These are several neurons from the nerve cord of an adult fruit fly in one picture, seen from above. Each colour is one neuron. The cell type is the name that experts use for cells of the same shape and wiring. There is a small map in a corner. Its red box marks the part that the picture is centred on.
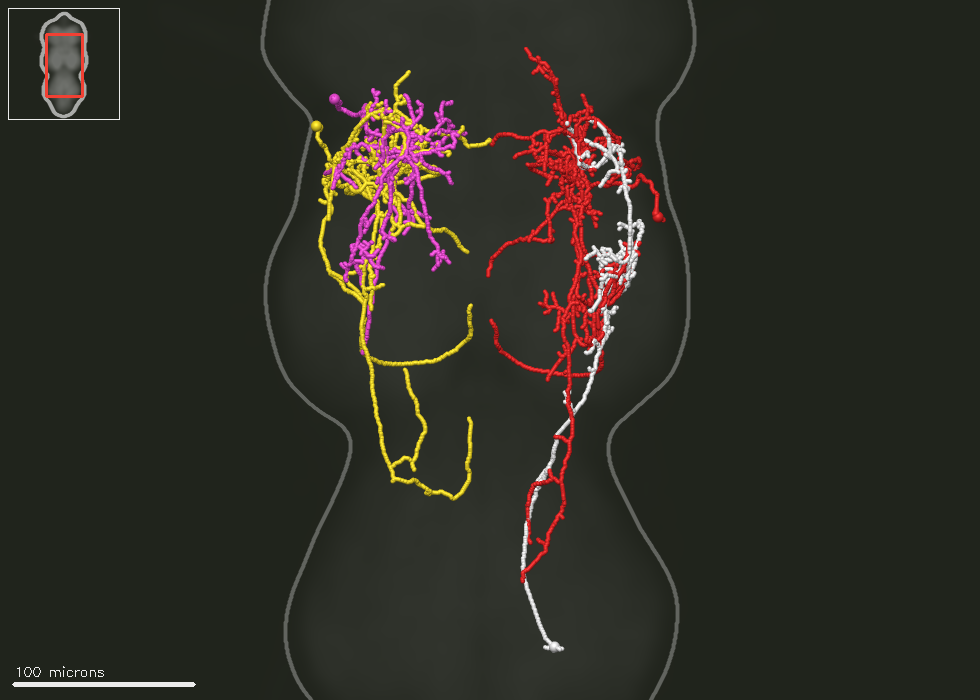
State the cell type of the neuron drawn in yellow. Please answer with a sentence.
The cell type is IN17A075.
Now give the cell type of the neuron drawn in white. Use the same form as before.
The cell type is IN03B088.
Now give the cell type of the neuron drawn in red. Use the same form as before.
The cell type is IN17A067.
